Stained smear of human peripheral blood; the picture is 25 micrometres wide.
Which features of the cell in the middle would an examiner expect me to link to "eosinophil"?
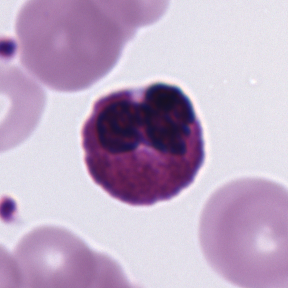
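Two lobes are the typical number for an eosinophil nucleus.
The nucleus of the cell pictured is divided into two lobes, matching this, and lies in the upper half of the cell.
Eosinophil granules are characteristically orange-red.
Here the granules densely packing the cytoplasm are reddish-purple instead, so their colour departs from that usual shade. The cell measures about 11 micrometres across.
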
